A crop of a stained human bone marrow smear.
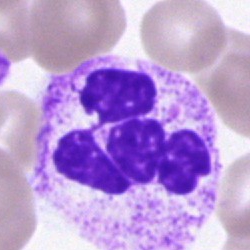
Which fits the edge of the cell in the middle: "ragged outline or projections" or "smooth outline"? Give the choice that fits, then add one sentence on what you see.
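Smooth outline. The cell outline is round with a smooth edge.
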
